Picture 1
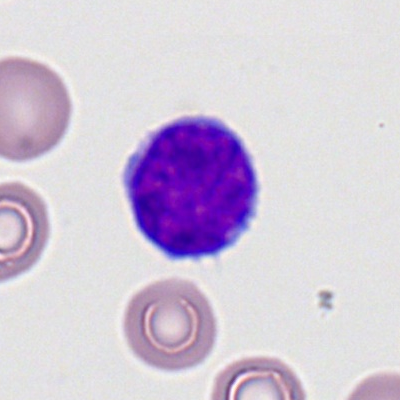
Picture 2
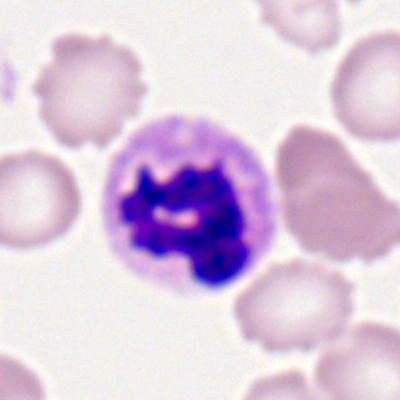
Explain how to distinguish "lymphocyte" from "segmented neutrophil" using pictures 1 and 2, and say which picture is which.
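In picture 1 is a lymphocyte; in picture 2, a segmented neutrophil. Both cells are round, but while the segmented neutrophil's outline is smooth, a few tiny projections stick out from the lower edge of the lymphocyte. The segmented neutrophil's nucleus is divided into several connected lobes.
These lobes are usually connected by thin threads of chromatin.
Around the lymphocyte's nucleus, only a very thin rim of cytoplasm is visible, and it holds no granules.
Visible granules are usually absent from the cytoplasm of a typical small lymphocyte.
The segmented neutrophil's cytoplasm, on the other hand, holds fine, faint granules.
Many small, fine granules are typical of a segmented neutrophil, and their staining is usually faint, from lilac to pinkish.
In both cells the chromatin is coarsely clumped, dense in the lymphocyte and dark purple in the segmented neutrophil, and no nucleoli can be seen.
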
